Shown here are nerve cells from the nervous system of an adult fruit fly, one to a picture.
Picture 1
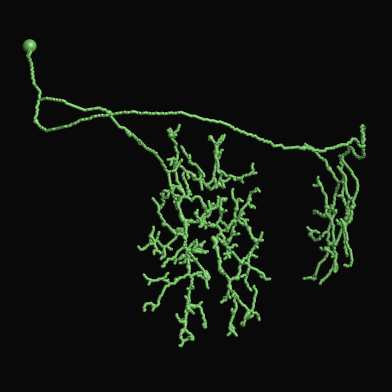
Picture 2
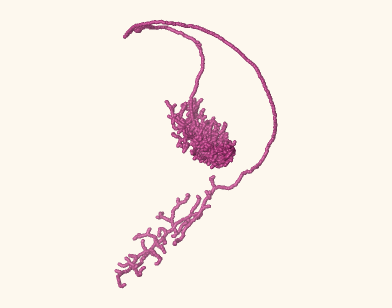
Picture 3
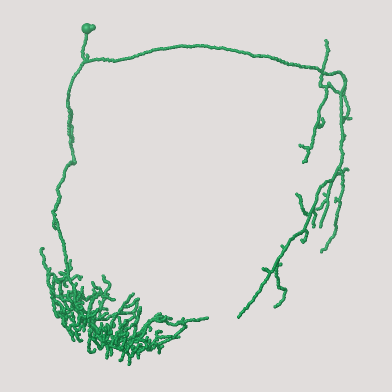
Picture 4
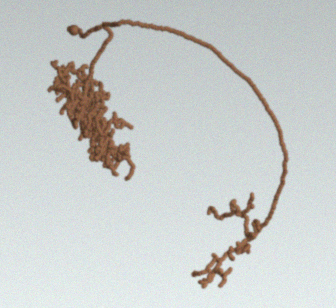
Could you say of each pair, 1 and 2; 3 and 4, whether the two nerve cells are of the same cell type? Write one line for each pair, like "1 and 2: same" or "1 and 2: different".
1 and 2: same
3 and 4: same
